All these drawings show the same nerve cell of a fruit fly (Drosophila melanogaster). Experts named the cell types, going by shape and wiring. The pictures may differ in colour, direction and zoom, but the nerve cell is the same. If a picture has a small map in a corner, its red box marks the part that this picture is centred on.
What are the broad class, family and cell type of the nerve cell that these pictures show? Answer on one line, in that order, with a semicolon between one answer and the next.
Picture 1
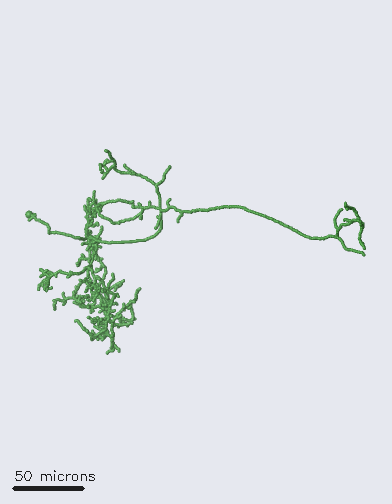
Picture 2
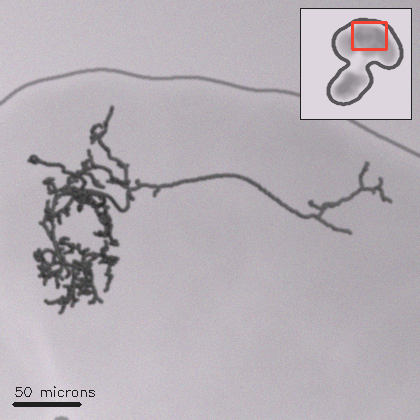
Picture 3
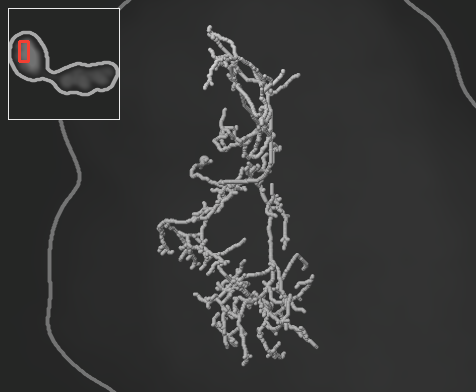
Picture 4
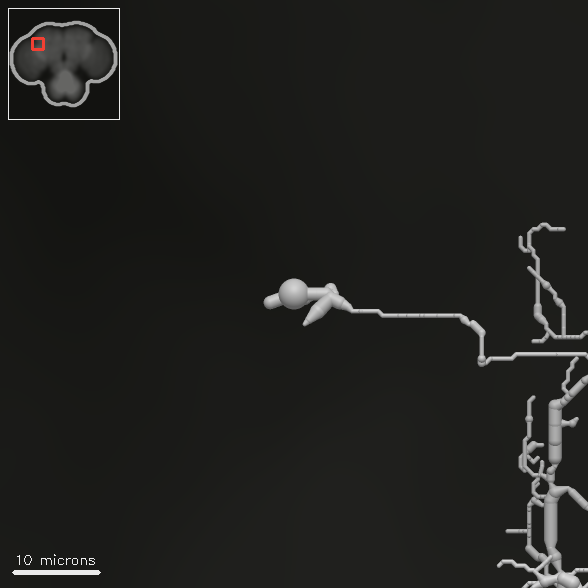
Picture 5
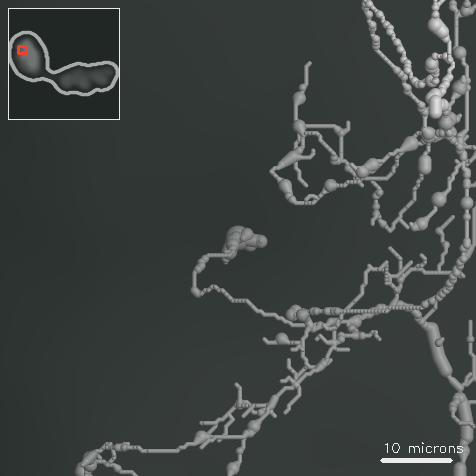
central-brain intrinsic neuron; hemilineage VLPl&d1_dorsal; AVLP723m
